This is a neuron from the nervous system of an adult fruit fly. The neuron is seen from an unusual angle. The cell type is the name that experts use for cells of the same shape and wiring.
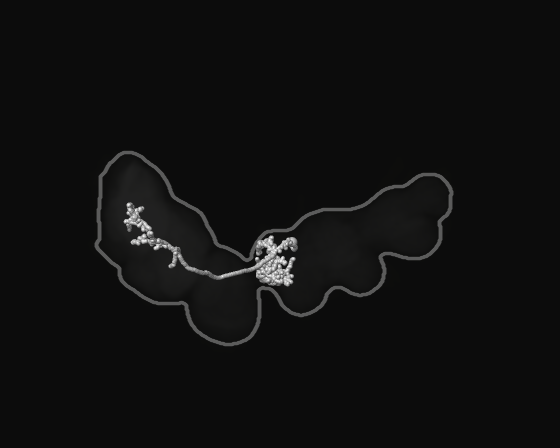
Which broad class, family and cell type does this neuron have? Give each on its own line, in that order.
ascending neuron
hemilineage 03A
AN03A008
